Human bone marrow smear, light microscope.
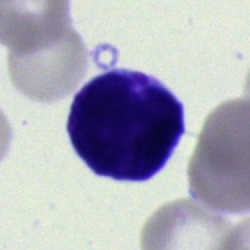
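Blast: the cell in the middle of this stained bone marrow smear. Its outline is roughly round, though I notice a few slightly flattened, angular stretches. It stains a deep, dense purple, with only a few faint paler patches. I see no clear vacuoles inside it, and no projections or blebs on its surface.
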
